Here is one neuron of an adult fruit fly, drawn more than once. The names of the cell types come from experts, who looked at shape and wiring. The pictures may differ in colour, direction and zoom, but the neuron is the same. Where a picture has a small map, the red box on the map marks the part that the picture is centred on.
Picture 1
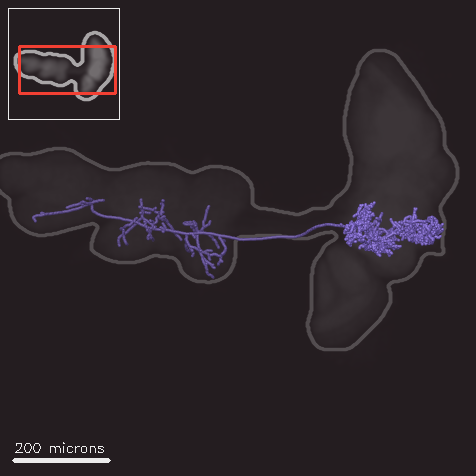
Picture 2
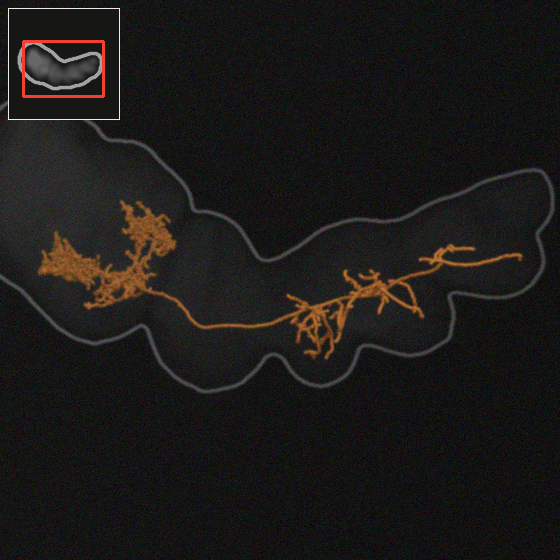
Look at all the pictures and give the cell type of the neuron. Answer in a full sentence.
The cell type is DNb05.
